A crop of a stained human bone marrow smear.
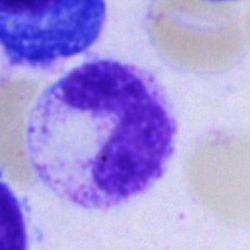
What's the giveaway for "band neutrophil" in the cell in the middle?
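The cytoplasm catches my eye first: pale, almost colourless, holding small pinkish-violet granules. Then the nucleus, bent into a horseshoe that curves along the upper and right side of the cell.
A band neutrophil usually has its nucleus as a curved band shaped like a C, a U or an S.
A horseshoe is much like that U, so this nucleus shape goes with the name band neutrophil.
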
